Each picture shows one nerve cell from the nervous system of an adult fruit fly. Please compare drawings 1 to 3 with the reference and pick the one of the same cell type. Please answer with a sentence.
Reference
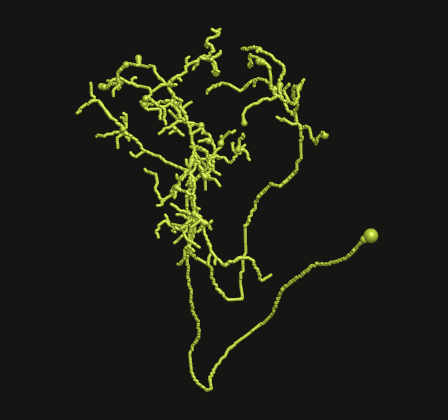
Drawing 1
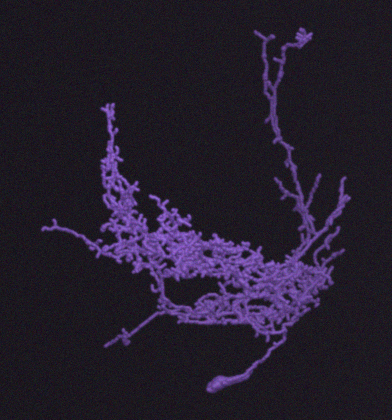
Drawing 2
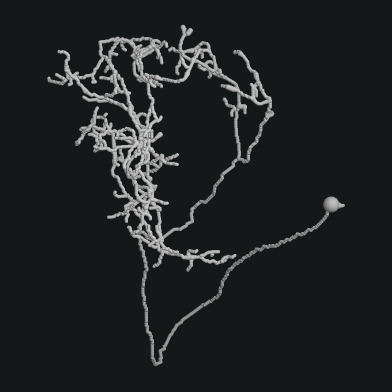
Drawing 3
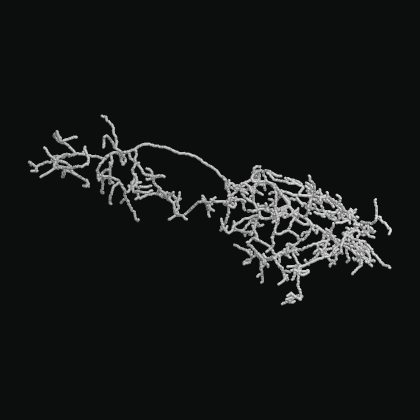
The nerve cell in drawing 2 is of the same cell type.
